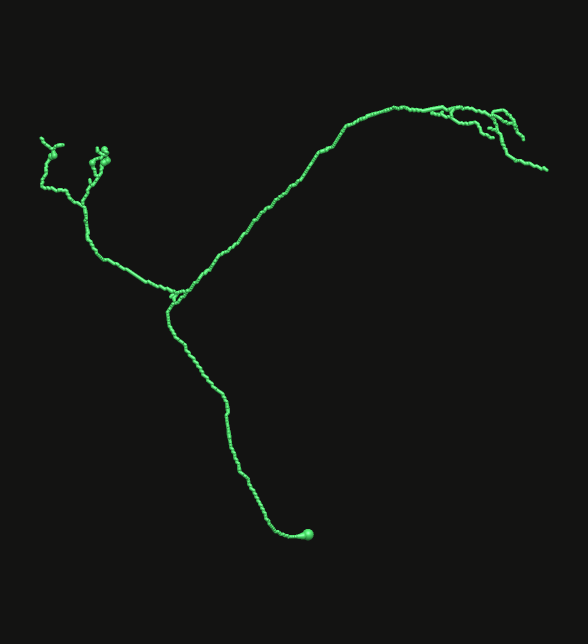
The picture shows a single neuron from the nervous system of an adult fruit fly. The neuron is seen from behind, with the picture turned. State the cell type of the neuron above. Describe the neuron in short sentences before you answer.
The cell body can be seen at the bottom of the picture. As drawn here it is about as wide as it is tall. This is a central-brain intrinsic neuron. The cell type is FB9B_e.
